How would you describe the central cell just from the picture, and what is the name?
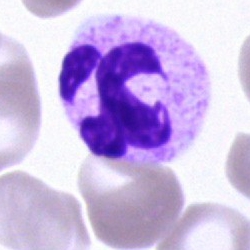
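Start with the nucleus, and you will see it is divided into several curved lobes. Its chromatin is dense and dark purple. Around it the cytoplasm is plentiful and pale pinkish-lilac, with fine lilac granules scattered all through it. This cell is a segmented neutrophil.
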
